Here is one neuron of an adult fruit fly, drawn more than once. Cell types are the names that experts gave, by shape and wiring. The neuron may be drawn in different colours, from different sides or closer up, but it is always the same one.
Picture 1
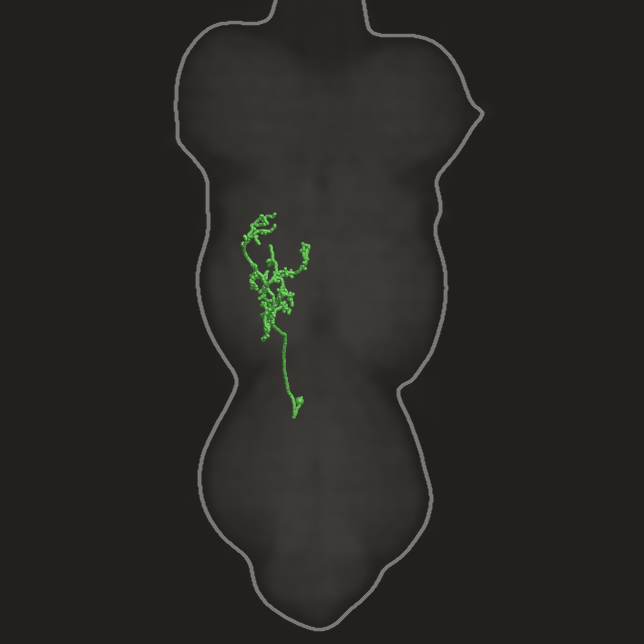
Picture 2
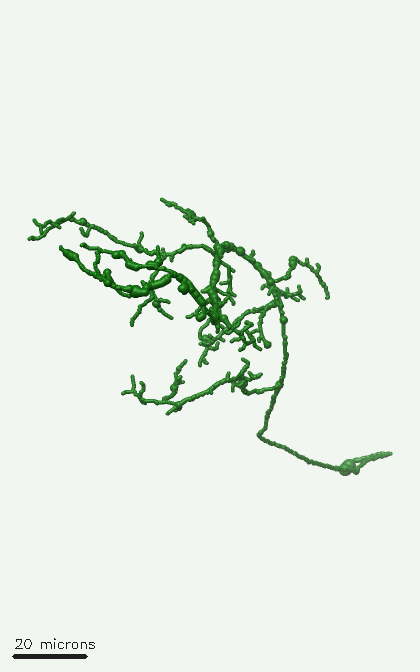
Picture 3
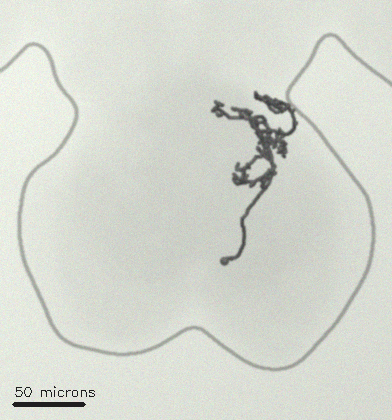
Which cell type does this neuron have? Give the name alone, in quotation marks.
"IN03B072"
